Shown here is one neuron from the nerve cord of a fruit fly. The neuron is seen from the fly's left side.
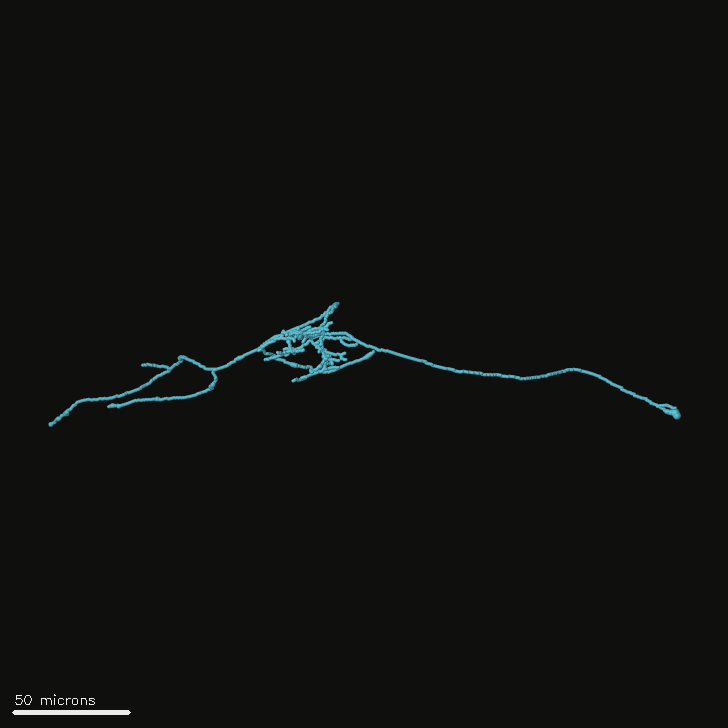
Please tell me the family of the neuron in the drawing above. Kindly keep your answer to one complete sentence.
As a matter of family, this neuron is hemilineage 06A.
